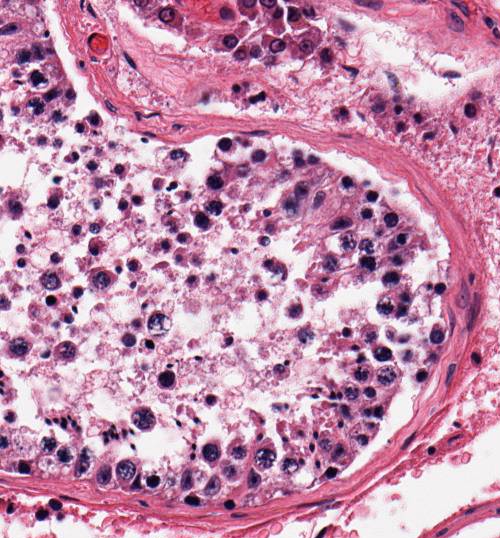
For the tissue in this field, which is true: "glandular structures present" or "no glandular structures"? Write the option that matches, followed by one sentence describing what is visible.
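Glandular structures present. A single large rounded tubular unit fills most of the field, its curved wall running from the lower left up around the right side to the top.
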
